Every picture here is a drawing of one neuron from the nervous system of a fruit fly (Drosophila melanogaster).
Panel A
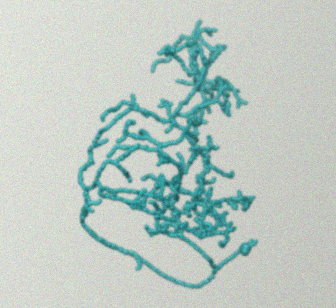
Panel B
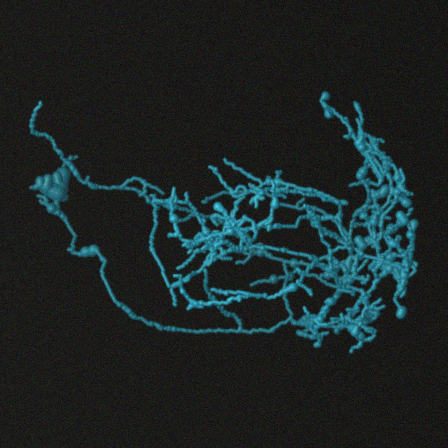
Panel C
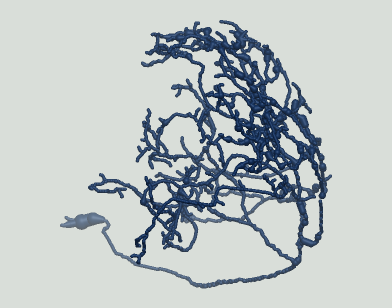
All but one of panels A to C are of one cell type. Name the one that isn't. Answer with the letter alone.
A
